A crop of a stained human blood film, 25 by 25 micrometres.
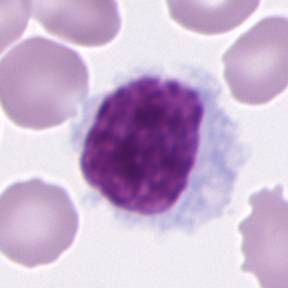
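Hairy cell in the middle of a stained smear of human peripheral blood. Its border strikes me as ragged, with fine hair-like projections all the way around. The cytoplasm is pale blue, and I find no vacuoles in it. Its rim looks wider on the right side of the nucleus than on the left. The nucleus comes to about 11 micrometres across.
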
